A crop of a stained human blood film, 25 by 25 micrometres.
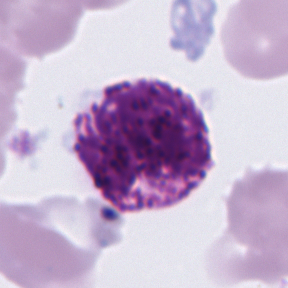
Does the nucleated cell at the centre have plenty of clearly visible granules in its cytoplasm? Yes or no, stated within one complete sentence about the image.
Yes, the cell's cytoplasm contains many granules that can be seen.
